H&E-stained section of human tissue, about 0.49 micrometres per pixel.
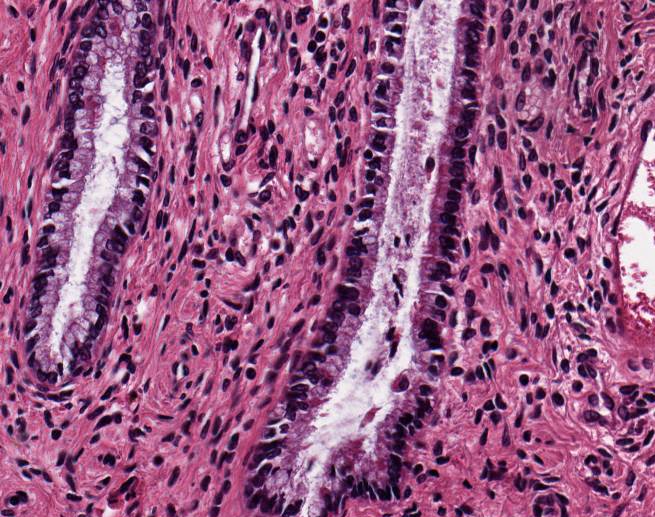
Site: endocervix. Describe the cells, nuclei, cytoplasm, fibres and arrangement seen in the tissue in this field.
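Two long glands run roughly from top to bottom, I see, one on the left and one in the centre. Each is lined by a single layer of tall columnar cells. Between them the stroma is crowded with spindle-shaped dark nuclei, and its fibres and spindle cells mostly run parallel to the long glands.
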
